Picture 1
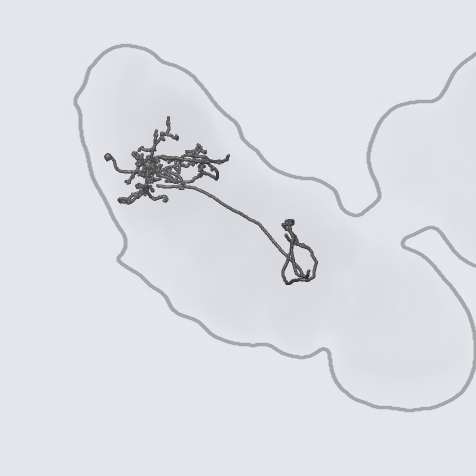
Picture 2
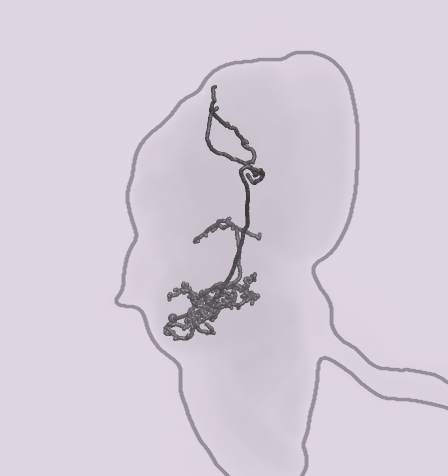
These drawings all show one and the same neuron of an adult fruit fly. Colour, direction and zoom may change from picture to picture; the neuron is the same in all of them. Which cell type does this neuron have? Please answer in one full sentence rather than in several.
This neuron is classified under the cell type PVLP063.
